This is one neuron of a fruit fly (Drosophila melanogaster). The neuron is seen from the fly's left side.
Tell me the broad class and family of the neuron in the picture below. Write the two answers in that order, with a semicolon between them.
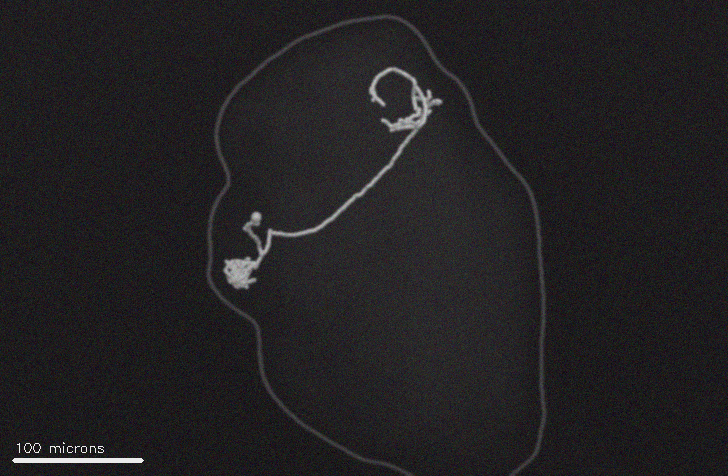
central-brain intrinsic neuron; hemilineage ALl1_ventral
